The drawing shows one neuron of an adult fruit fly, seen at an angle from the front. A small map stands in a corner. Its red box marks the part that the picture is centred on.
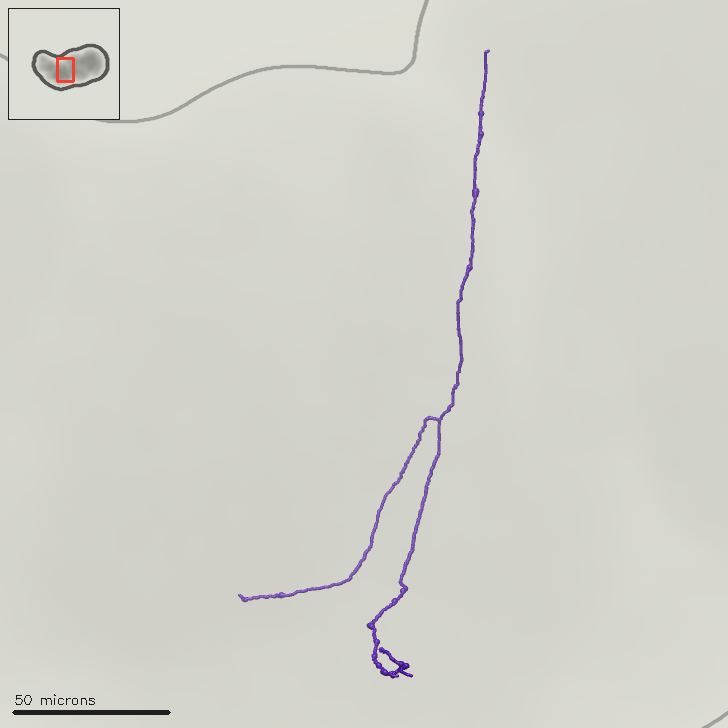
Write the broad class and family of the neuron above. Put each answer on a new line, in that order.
sensory neuron entering the nerve cord
class mechanosensory tactile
